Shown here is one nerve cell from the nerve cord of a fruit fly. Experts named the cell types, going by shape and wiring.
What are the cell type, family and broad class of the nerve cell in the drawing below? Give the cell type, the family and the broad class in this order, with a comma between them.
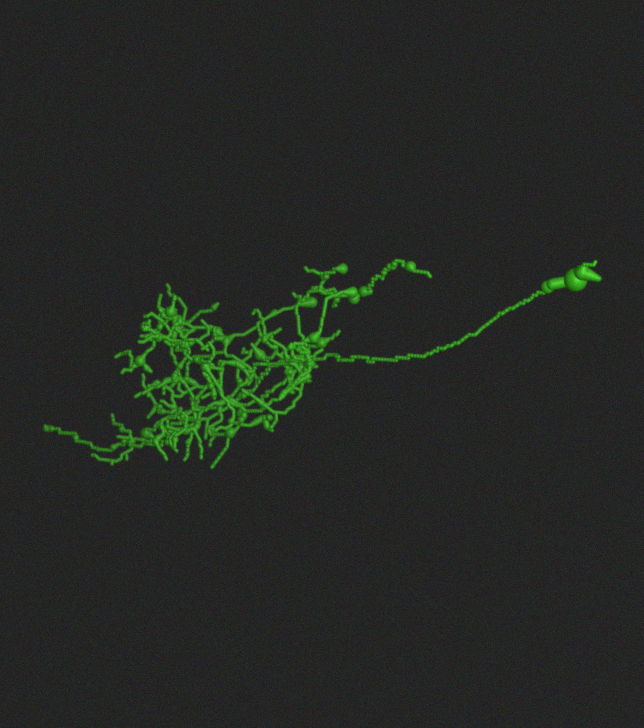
IN01B065, hemilineage 01B, nerve-cord intrinsic neuron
